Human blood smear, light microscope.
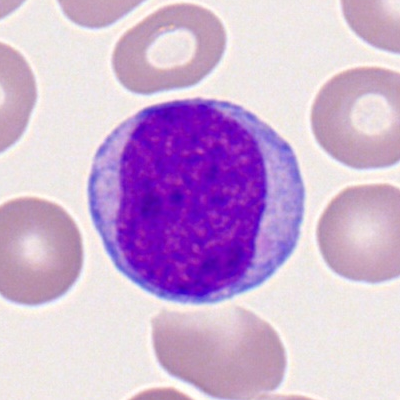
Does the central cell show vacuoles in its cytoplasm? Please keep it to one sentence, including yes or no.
No, within its cytoplasm, no vacuoles are present.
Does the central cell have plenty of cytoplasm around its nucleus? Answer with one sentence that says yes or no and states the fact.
No, its cytoplasm is scant rather than broad.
